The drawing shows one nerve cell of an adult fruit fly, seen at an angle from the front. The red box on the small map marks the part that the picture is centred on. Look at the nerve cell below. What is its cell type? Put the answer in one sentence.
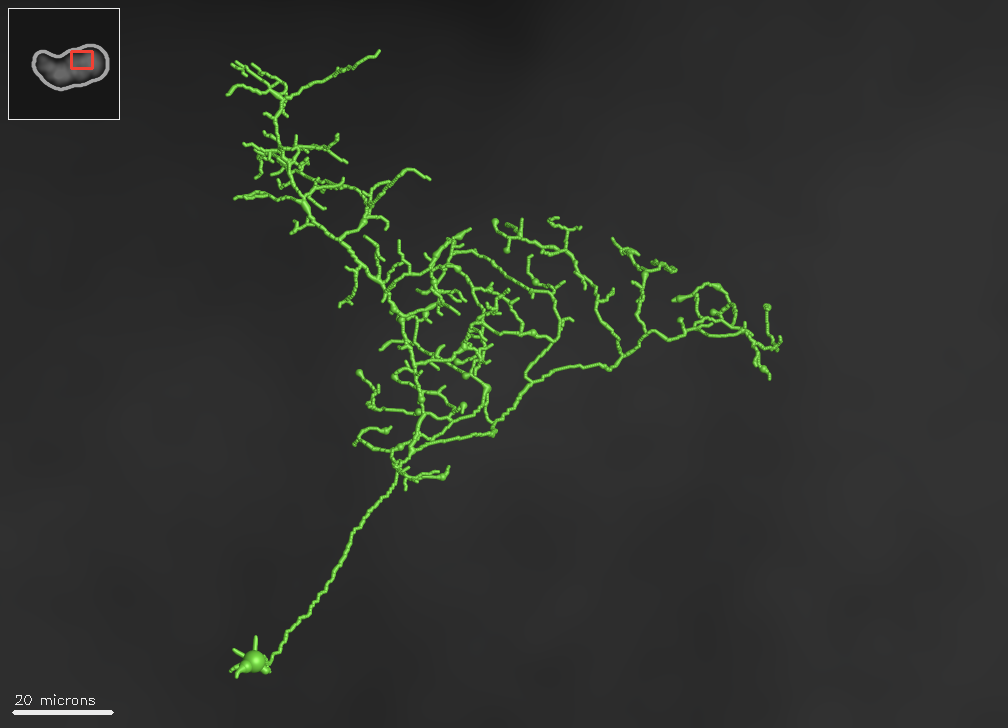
The cell type is FB7E.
